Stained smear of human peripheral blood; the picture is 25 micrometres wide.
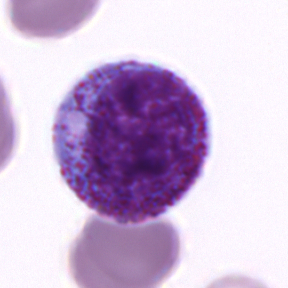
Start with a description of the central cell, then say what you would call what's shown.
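What strikes me first is the shape: the cell is round, its edge smooth and unbroken, with no projections rising from the surface. It measures about 14 micrometres across. The nucleus stains a dense dark purple. At the left edge there is a small pale area where the granules are fewer. So, this is a promyelocyte.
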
